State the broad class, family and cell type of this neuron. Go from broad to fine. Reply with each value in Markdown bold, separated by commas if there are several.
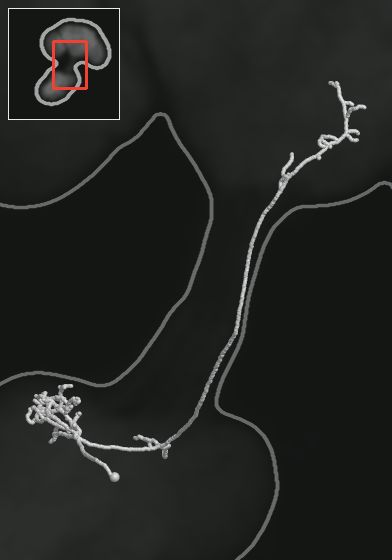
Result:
**ascending neuron**, **hemilineage 07B**, **AN07B069_b**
